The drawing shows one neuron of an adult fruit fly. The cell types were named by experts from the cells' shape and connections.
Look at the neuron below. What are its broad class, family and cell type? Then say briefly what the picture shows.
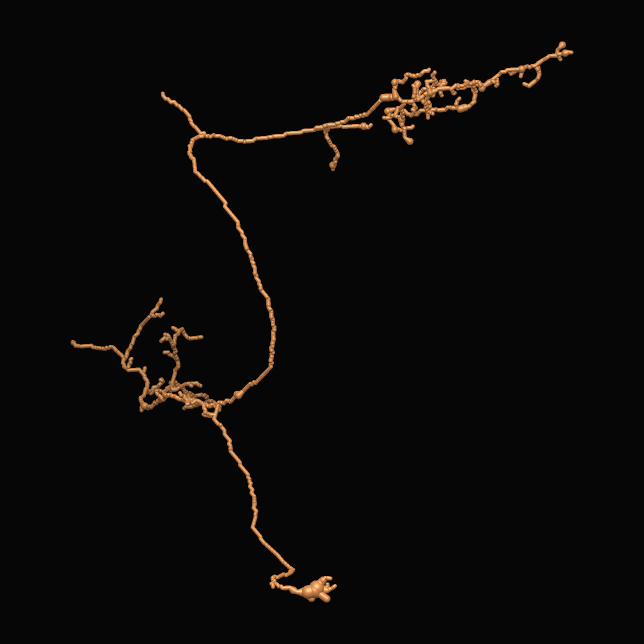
It is a central-brain intrinsic neuron. The family is hemilineage LB3. The cell type is AMMC007. The cell body is at the bottom of the picture. Dozens of branch ends can be seen.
